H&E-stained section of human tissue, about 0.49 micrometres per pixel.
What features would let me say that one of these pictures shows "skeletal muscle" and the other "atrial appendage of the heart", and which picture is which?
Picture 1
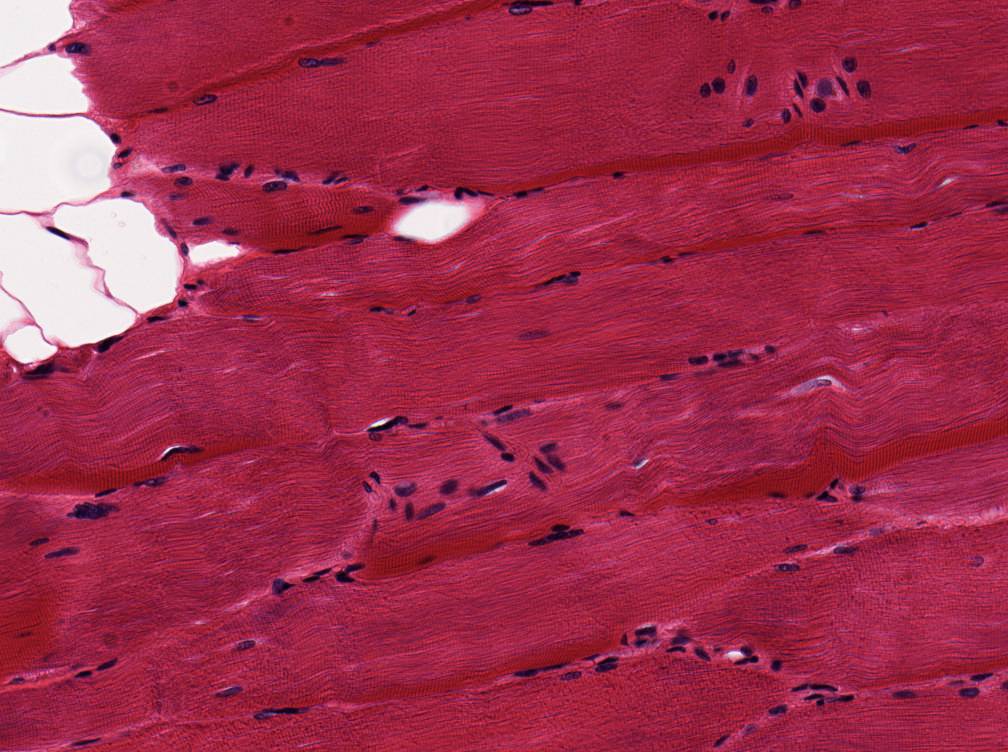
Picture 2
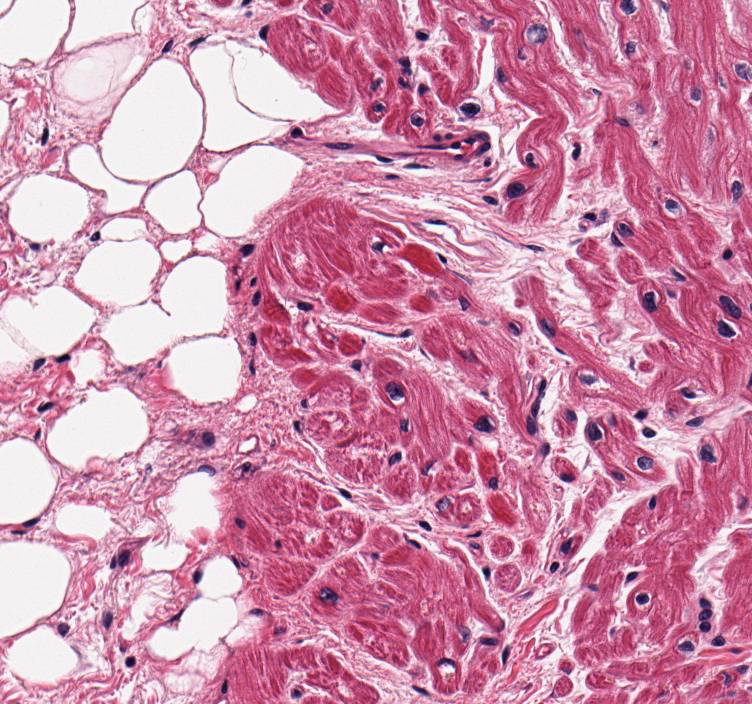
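Picture 1: skeletal muscle. Picture 2: atrial appendage of the heart. Fibre course: in picture 1, long unbranched fibres lie side by side and run roughly horizontally across the whole field; in picture 2, fibres run lengthwise at upper right but are cut across or obliquely in the centre. Nuclei: in picture 1 they are dark, flattened, elongated and at the fibre edges; in picture 2 they are oval and central. Other content: in picture 2, fat fills the left part and muscle the right, with thin strands of pale pink loose connective tissue between the muscle bundles and among the fat cells. Picture 1 extras: the fibre cytoplasm is a deep, even red, and small groups of dark nuclei cluster between fibres in a few places, e.g. upper right and centre.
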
